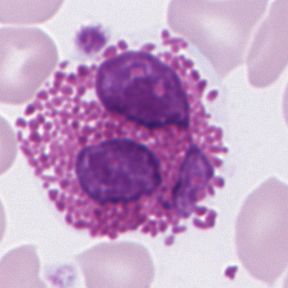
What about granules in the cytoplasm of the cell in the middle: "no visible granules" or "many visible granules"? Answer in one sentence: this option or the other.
The cell's cytoplasm is rich in visible granules.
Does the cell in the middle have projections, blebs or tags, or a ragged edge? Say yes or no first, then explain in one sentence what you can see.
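Yes. The cell edge is ragged, with loose granules lying just outside it.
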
